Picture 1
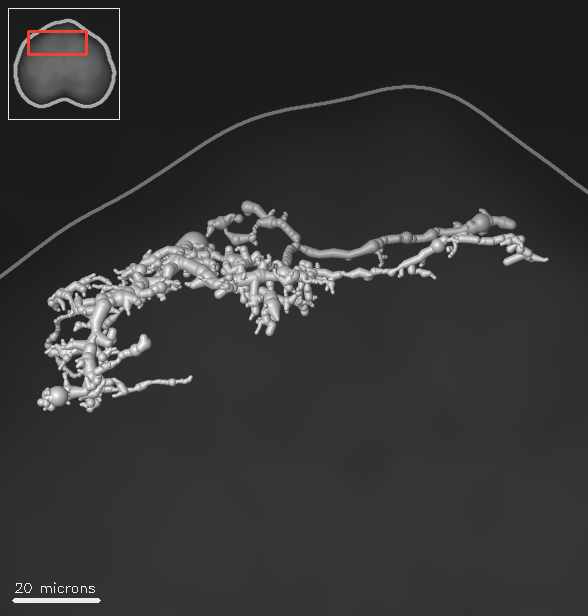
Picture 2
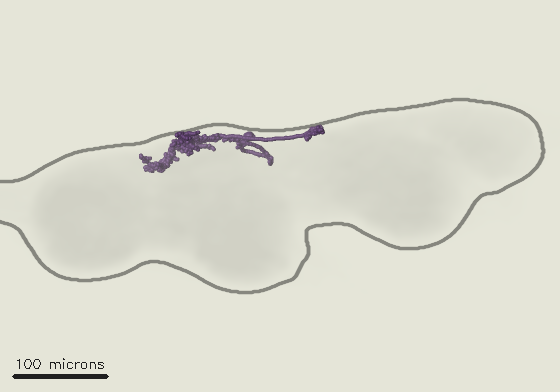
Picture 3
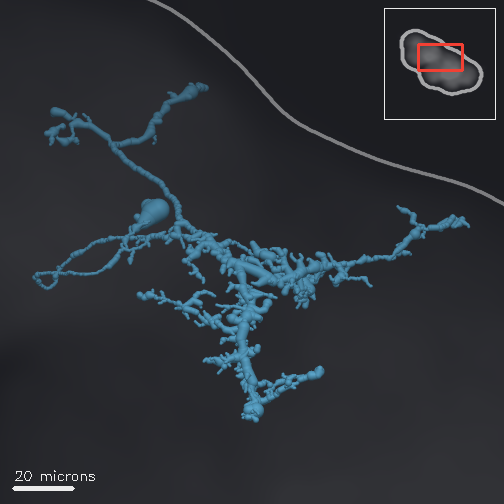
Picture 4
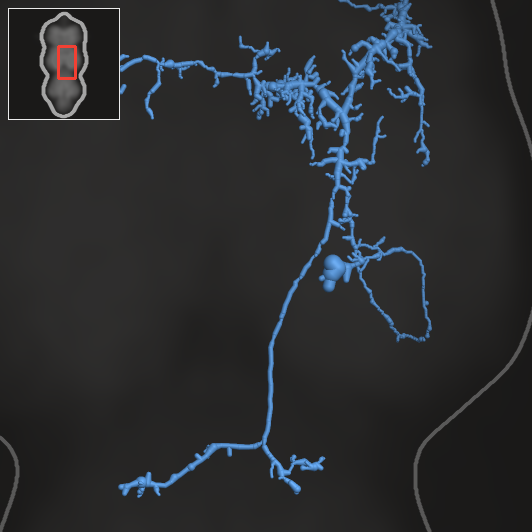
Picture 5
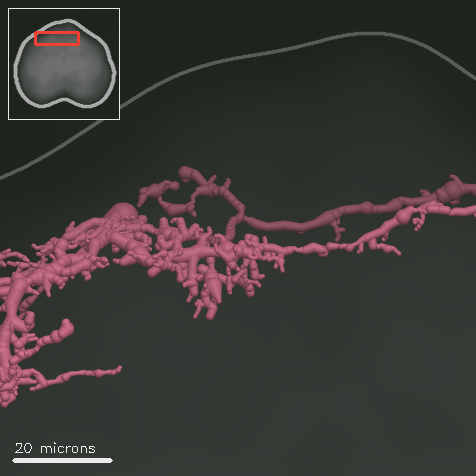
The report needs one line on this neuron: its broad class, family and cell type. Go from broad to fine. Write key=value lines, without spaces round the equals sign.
broad_class=nerve-cord intrinsic neuron
family=hemilineage 11B
cell_type=IN11B001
